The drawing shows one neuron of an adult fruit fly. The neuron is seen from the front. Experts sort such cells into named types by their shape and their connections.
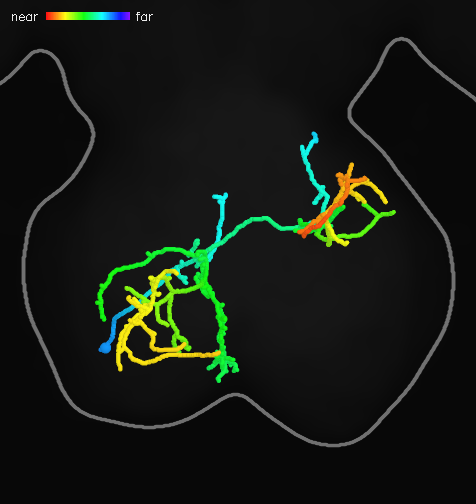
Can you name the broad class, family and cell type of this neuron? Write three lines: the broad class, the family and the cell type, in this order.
nerve-cord intrinsic neuron
hemilineage 08B
IN08B045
